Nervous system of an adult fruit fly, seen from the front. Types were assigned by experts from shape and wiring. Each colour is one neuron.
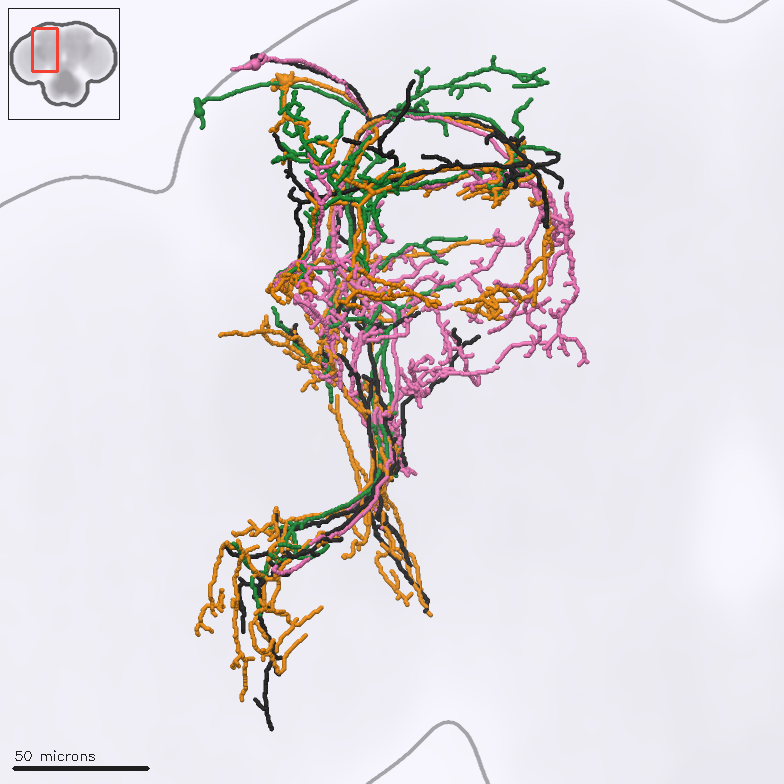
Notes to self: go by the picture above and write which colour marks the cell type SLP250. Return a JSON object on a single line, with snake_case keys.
{"colour": "orange"}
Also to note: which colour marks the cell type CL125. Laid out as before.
{"colour": "black"}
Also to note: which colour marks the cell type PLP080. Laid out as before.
{"colour": "pink"}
